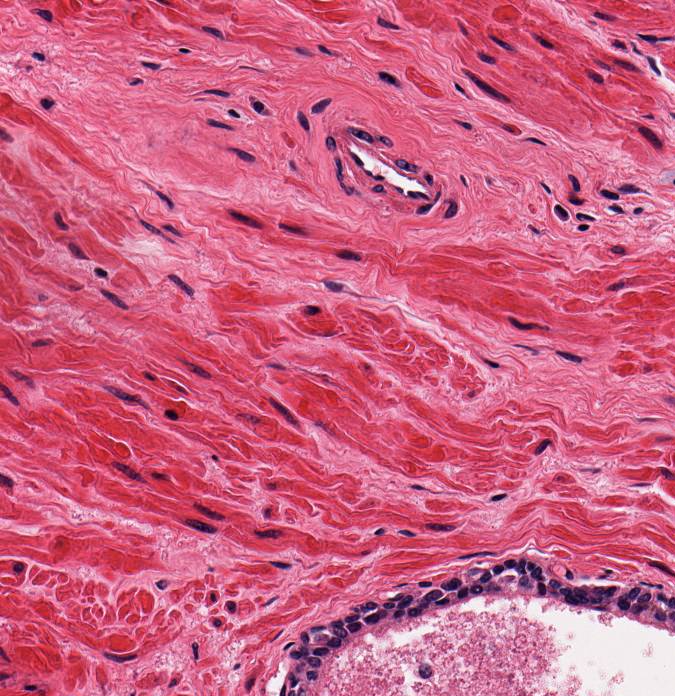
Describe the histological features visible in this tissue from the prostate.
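Smooth muscle cells carry elongated, cigar-shaped dark nuclei aligned parallel to the fibres. Near the top centre, a small vessel shows a narrow slit-like lumen lined by flattened endothelial cells. At the bottom right, a gland space is lined by crowded cells with dark-staining nuclei, and its lumen contains pale pink granular material.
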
